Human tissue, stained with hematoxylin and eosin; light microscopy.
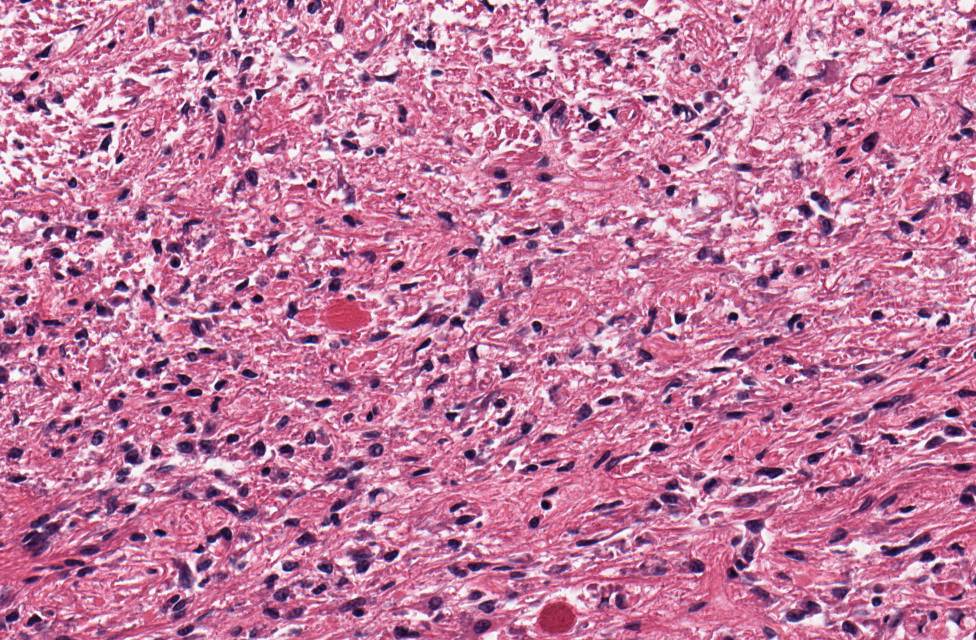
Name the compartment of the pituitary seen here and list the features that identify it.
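What you're looking at is the neurohypophysis. Small dark nuclei, oval to elongated, lie fairly evenly scattered through a pink fibrillary background, and no cell borders are visible, so the cells blend into it.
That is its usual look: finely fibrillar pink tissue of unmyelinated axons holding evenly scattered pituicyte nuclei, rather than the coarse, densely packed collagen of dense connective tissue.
Now find the two bright, glassy, deeply eosinophilic bodies, one left of centre and one at the bottom edge near the middle.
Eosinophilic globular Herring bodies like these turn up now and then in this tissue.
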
